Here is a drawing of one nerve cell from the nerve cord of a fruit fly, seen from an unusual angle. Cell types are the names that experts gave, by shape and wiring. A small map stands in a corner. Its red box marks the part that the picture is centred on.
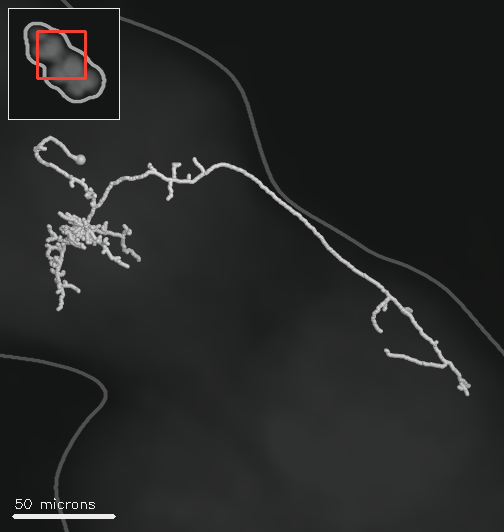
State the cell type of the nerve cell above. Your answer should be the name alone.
IN19B091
